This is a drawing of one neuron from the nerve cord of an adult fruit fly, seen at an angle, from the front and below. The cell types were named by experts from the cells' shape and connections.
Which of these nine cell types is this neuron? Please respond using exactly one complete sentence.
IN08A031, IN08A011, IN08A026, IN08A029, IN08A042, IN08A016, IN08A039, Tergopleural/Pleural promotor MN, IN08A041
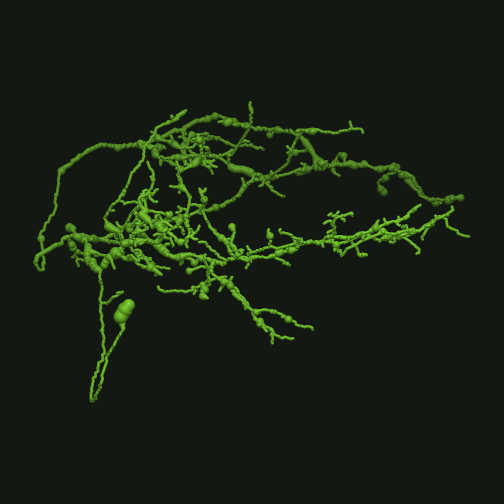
The cell type for the neuron is IN08A011.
